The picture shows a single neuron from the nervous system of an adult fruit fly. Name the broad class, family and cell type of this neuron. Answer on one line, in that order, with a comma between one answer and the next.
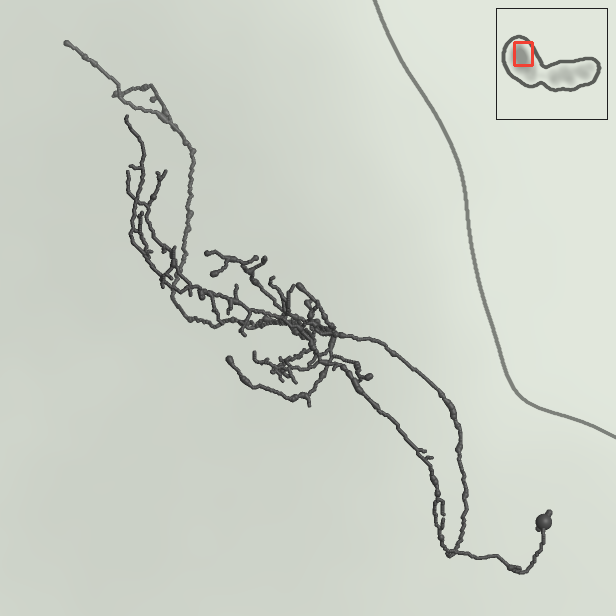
central-brain intrinsic neuron, hemilineage VPNp&v1_ventral, CL283_b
